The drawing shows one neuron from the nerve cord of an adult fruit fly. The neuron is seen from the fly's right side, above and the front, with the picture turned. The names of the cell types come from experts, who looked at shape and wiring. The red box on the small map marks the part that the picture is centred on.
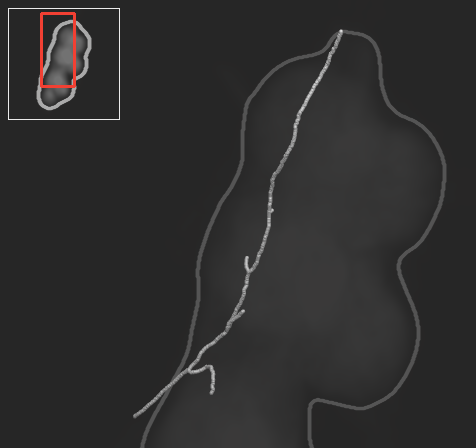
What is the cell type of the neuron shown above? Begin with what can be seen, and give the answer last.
No cell body is drawn. It has a dozen or fewer branch ends. Its broad class is sensory neuron ascending to the brain. The cell type is SApp08.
